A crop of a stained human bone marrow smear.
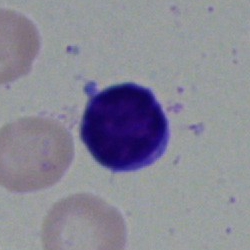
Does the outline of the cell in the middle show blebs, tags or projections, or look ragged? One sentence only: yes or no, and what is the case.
Yes, the cell is bounded by a rough outline rather than a smooth one.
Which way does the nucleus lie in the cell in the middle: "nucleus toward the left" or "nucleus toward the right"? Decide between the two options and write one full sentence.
What sits toward the left of the cell is its nucleus.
